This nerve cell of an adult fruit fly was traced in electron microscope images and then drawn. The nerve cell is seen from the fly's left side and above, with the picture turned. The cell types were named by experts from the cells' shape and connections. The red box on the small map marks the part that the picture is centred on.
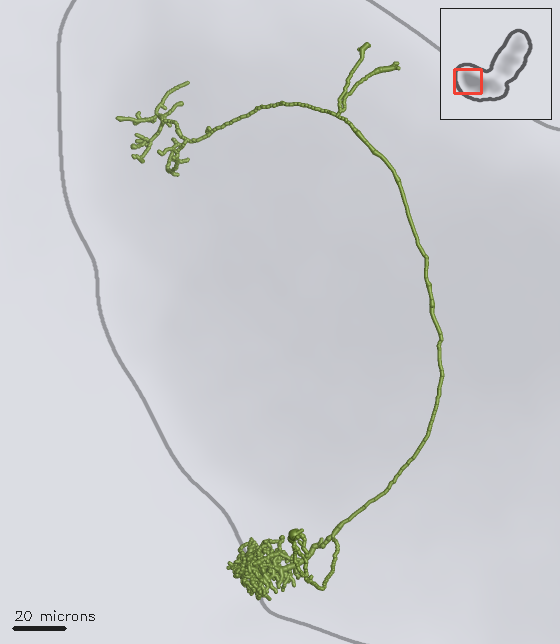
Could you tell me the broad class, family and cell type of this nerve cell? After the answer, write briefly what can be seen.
Its broad class is central-brain intrinsic neuron. The family is hemilineage ALad1. Its cell type is VA1d_adPN. The cell body can be seen at the bottom of the picture. By the scale bar it is about 200 microns tall in this view. The picture shows dozens of branch ends.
